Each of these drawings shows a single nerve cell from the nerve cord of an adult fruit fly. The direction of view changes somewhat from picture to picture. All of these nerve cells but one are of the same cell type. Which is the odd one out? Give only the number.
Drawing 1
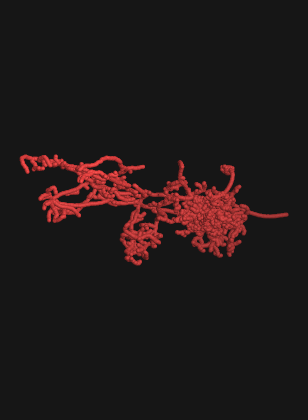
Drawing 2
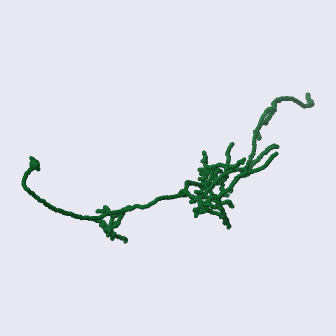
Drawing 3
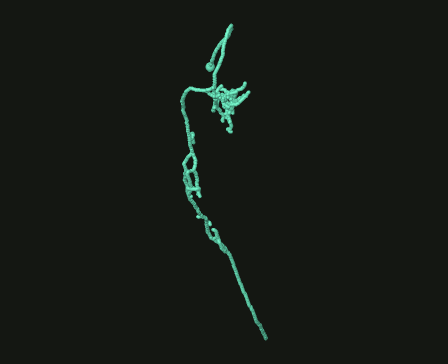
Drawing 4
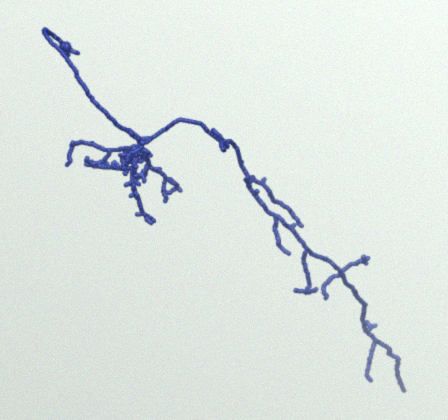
1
